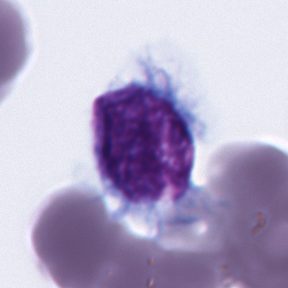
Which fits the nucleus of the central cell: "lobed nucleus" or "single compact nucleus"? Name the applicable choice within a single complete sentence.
It is a single compact round, oval or kidney-shaped nucleus that the cell has.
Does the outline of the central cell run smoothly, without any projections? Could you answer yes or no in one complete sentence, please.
No, the border of this cell is rough instead of smooth.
